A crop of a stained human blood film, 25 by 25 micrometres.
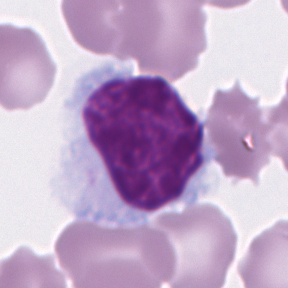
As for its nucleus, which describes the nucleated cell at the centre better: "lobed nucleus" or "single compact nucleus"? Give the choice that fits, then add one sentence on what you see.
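Single compact nucleus. The nucleus is a single rounded mass with a slightly angular outline and no lobes.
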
